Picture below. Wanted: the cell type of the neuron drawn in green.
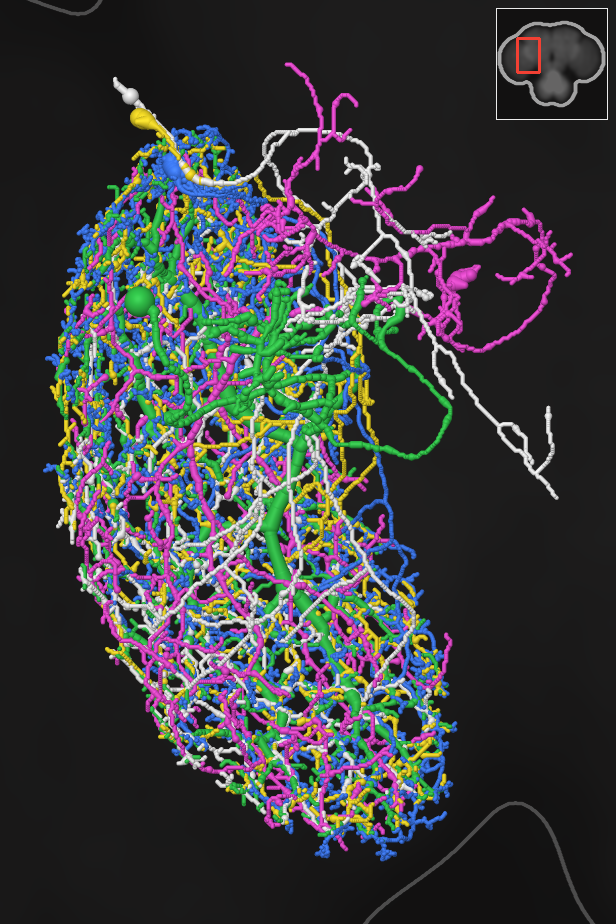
LT1c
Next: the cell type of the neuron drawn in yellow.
Li11b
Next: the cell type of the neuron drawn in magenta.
LT74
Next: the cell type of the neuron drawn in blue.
Li11a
